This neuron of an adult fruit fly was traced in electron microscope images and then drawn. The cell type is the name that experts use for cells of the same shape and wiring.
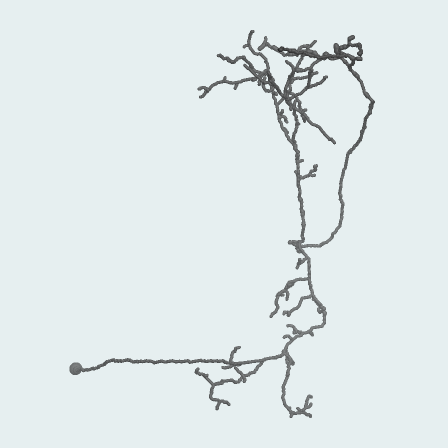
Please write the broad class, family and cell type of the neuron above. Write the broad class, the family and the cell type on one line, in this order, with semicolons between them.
central-brain intrinsic neuron; hemilineage WEDa2; WEDPN2A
